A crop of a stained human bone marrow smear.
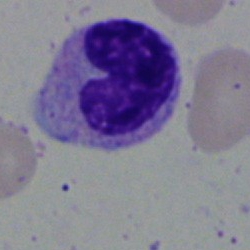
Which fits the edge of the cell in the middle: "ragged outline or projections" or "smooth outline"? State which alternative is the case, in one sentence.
In outline, this cell is smooth rather than rough.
